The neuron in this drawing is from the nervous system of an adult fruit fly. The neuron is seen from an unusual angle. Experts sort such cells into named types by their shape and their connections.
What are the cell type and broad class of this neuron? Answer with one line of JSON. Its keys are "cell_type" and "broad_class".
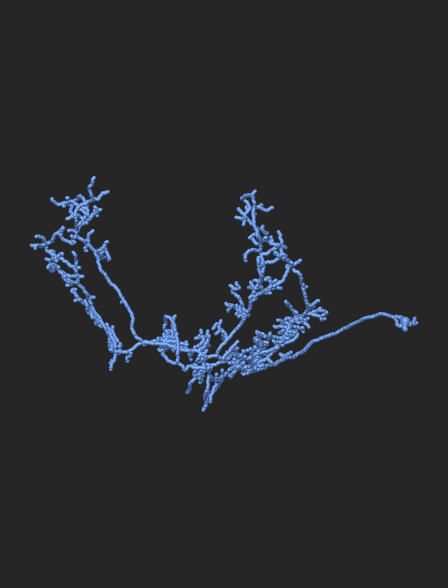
{"cell_type": "GNG520", "broad_class": "central-brain intrinsic neuron"}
